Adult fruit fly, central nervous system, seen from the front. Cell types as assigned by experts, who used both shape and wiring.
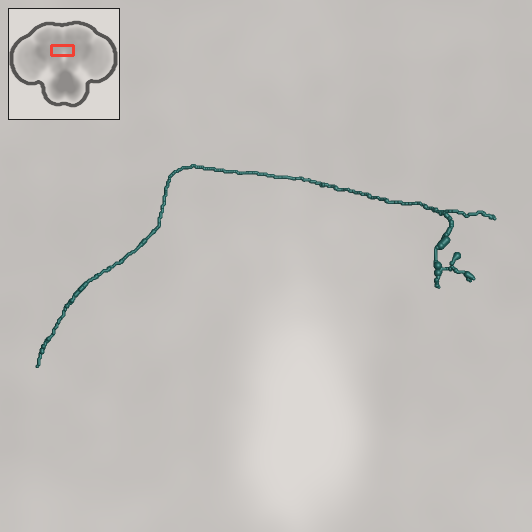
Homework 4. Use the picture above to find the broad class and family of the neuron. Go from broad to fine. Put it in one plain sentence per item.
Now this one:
A sensory neuron entering the brain of class olfactory.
